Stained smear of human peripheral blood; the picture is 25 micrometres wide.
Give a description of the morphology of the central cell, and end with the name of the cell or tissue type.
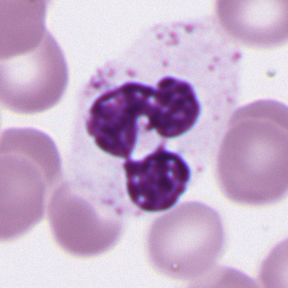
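Taking the nucleus in turn, the chromatin is dark purple and coarsely clumped, and no nucleoli are visible. Moving to the cytoplasm, small, sparse pink-violet granules are scattered through it, and there are no clear vacuoles. The cell is a segmented neutrophil.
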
